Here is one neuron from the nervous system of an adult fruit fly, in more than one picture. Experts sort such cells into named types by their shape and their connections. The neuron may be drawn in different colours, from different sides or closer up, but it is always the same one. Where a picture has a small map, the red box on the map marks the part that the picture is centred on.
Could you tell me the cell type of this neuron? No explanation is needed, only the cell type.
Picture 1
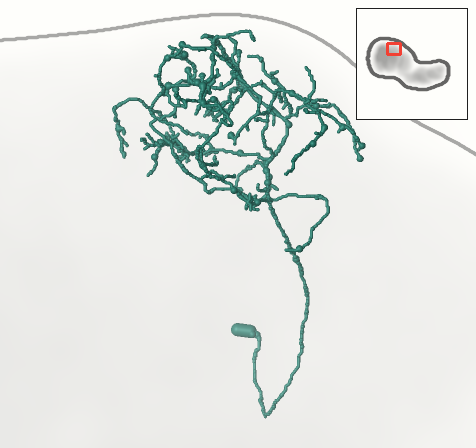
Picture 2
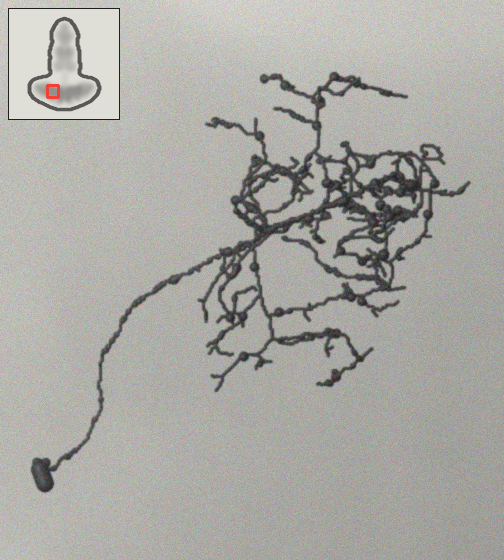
CB4120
